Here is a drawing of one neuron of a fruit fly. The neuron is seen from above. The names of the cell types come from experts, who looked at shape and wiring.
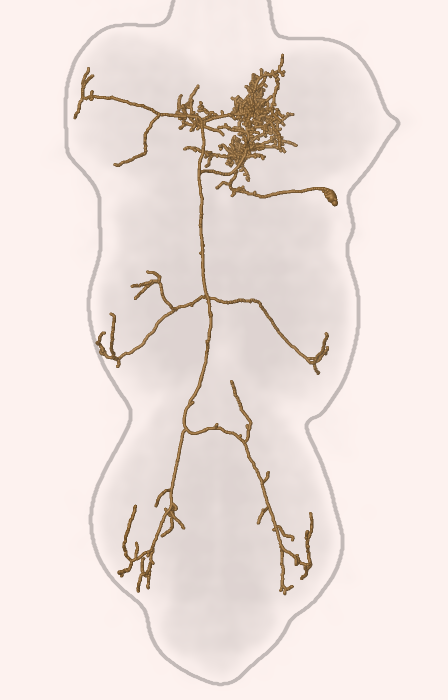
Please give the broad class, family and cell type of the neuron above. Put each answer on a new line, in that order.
nerve-cord intrinsic neuron
hemilineage 23B
IN23B001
